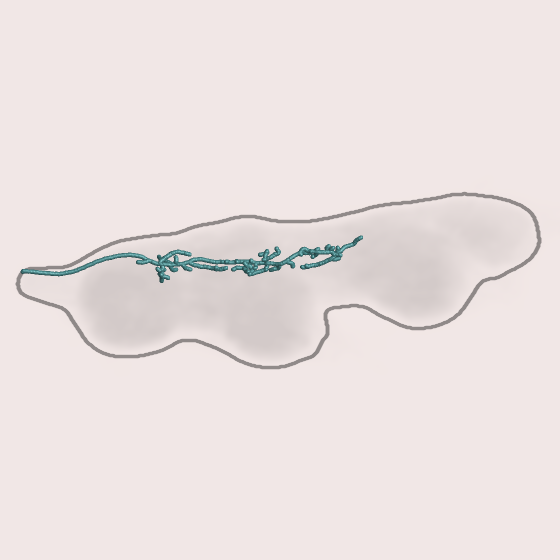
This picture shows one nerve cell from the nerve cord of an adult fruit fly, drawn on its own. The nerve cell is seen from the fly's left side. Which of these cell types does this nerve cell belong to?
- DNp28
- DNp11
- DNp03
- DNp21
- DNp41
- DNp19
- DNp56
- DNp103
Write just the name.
DNp21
